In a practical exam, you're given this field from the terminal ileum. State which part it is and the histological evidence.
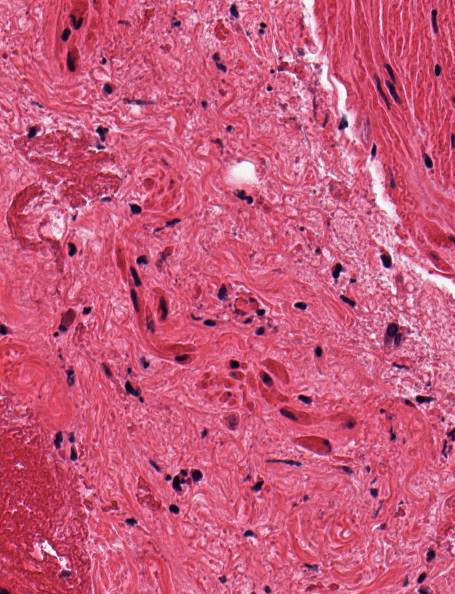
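The tissue in this field is dense connective tissue. Notice that most of it is loose, wavy, pale pink fibrous tissue with scattered small, dark nuclei, mostly spindle-shaped or oval.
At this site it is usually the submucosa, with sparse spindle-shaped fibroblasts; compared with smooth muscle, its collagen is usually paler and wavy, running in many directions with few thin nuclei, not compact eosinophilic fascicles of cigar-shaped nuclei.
In the upper right corner, a separate band of more compact, deeper pink fibres with elongated nuclei stands apart from it. A patch of packed red blood cells lies in the lower left corner.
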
